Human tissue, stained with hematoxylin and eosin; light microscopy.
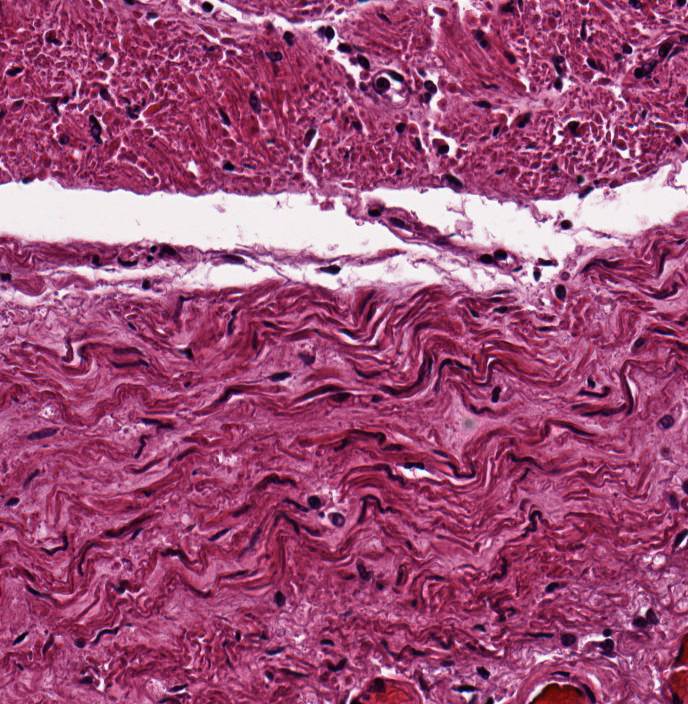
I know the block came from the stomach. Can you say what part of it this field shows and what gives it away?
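Answer: dense connective tissue. Check one: above a horizontal white cleft in the upper third, tightly packed pink fibres are cut mostly across or obliquely, among scattered small dark nuclei. Check two: below it, wavy, crimped fibres run roughly horizontally, followed by thin, dark, elongated nuclei.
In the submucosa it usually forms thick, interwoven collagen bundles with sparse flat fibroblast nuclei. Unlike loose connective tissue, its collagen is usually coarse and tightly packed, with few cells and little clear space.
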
